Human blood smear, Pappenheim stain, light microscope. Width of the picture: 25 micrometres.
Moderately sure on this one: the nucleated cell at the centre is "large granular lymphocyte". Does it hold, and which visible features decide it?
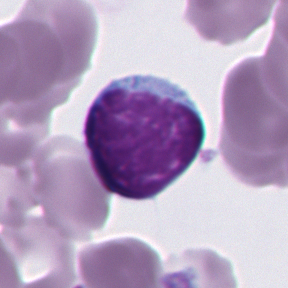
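This cell is a typical lymphocyte, not a large granular lymphocyte. The deciding point is how much of it is nucleus: a nucleus about 10 micrometres across sits in a cell about 11 micrometres across and fills about 80% of its area.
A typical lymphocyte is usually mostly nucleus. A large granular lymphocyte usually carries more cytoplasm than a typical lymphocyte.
So small a share of cytoplasm speaks for typical lymphocyte and against large granular lymphocyte. No distinct nucleolus stands out, and no vacuoles are seen in the cytoplasm. A small purple speck lies just off the right edge of the cell.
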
